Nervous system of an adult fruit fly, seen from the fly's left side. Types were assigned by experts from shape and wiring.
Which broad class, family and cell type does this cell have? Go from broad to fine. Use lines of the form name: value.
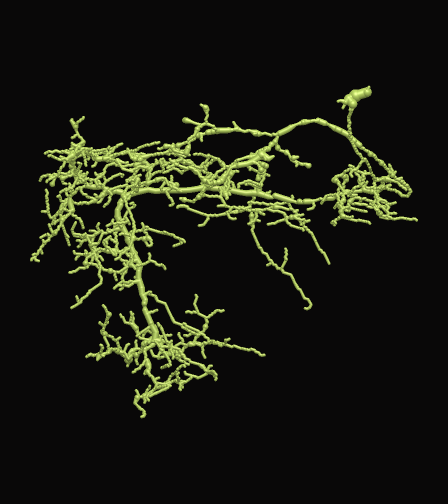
broad class: nerve-cord intrinsic neuron
family: hemilineage 11A
cell type: IN11A007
